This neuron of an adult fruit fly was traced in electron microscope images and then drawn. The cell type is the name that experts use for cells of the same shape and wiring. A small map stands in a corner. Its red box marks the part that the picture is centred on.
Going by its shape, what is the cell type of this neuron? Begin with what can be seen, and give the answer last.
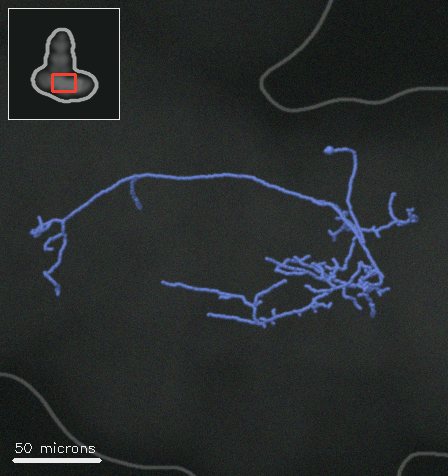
From left to right in the picture it spans about 250 microns. In this view it is wider than it is tall. This is a central-brain intrinsic neuron. Its cell type is CB1464.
